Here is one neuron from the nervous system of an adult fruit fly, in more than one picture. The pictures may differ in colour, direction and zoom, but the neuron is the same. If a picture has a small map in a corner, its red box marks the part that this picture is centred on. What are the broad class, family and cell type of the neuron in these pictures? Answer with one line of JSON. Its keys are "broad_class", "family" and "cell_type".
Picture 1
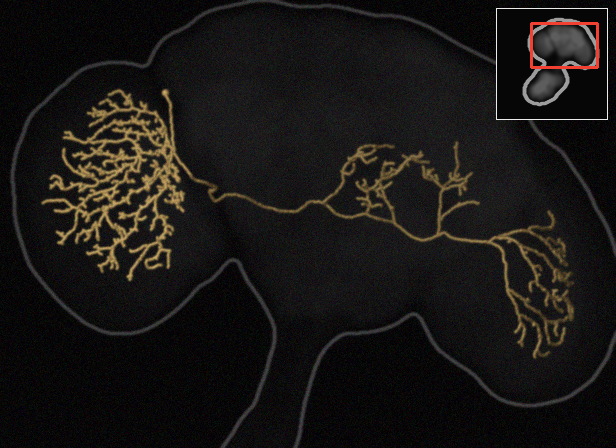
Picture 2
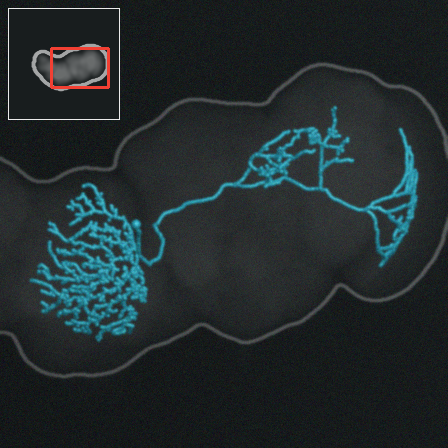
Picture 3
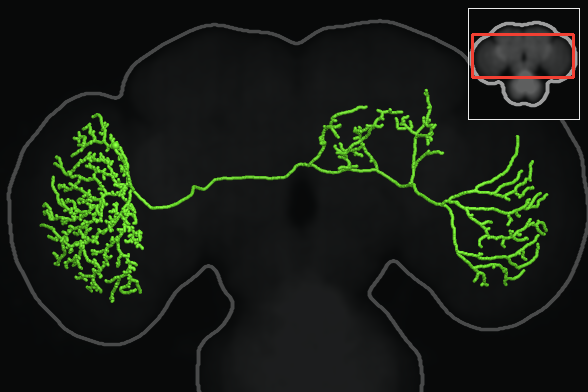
{"broad_class": "visual projection neuron", "family": "MeVPMe", "cell_type": "MeVPMe4"}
